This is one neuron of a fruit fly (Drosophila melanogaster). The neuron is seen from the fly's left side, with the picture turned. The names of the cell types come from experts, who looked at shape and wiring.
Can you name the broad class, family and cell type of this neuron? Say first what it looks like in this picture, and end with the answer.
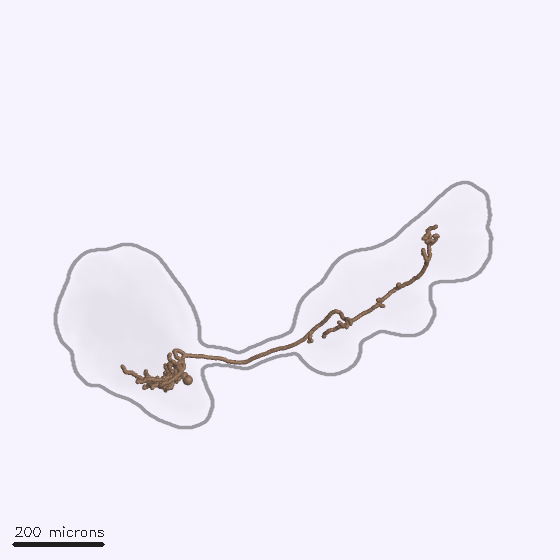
By the scale bar it is about 700 microns wide in this view. As drawn here it is wider than it is tall. It is a descending neuron. The family is DNge. Its cell type is DNge128.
